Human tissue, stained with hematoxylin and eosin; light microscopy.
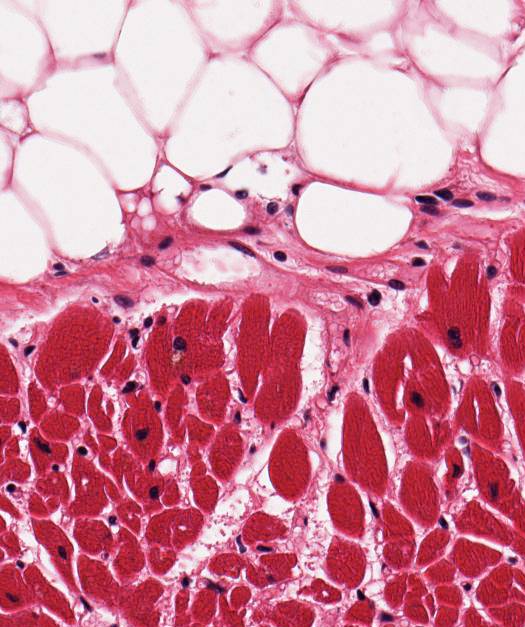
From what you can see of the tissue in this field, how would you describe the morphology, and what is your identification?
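Fat cells large, polygonal, single empty spaces in thin pink rims. Horizontal band of loose pink connective tissue, scattered elongated dark nuclei, between fat and muscle. Muscle fibres deep red, cut mostly cross or oblique; profiles varied: rounded, elongated or irregular. Left ventricle of the heart.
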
